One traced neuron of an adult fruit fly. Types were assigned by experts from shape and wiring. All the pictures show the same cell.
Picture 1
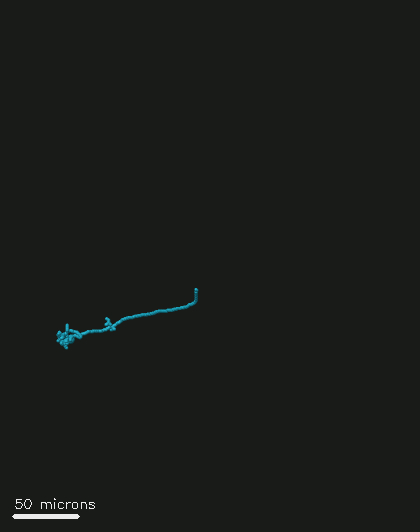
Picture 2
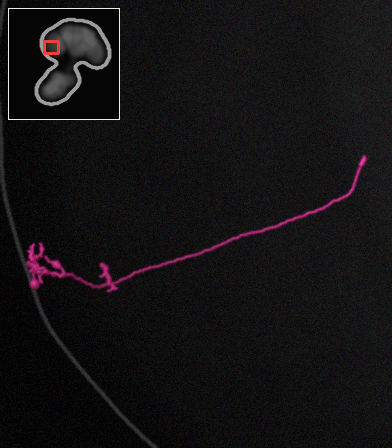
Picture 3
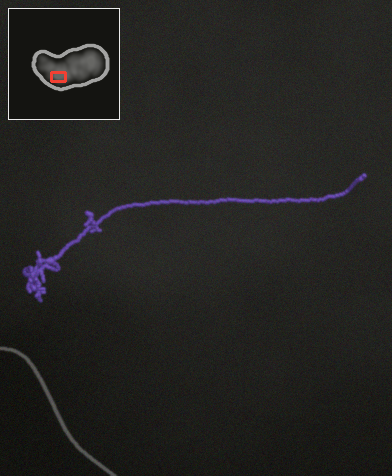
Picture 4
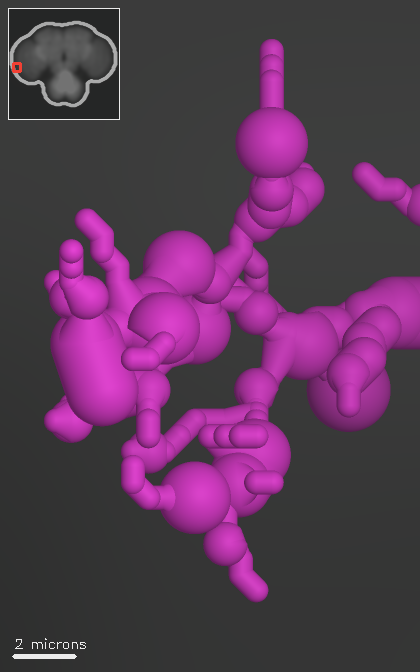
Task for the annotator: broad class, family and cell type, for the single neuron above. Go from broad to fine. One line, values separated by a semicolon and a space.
optic-lobe intrinsic neuron; Tm; Tm2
